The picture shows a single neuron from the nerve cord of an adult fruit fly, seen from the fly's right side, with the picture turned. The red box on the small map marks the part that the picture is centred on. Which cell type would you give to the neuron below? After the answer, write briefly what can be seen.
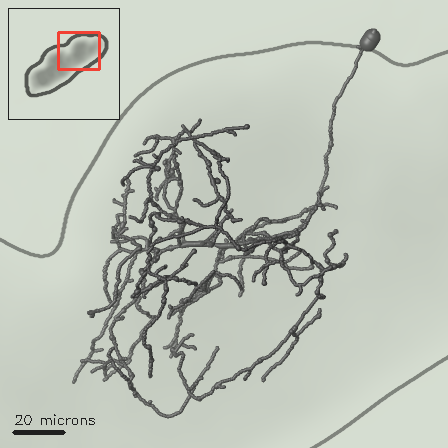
It is of cell type IN04B025. Its broad class is nerve-cord intrinsic neuron. By the scale bar it is about 160 microns tall in this view. Dozens of branch ends can be seen.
